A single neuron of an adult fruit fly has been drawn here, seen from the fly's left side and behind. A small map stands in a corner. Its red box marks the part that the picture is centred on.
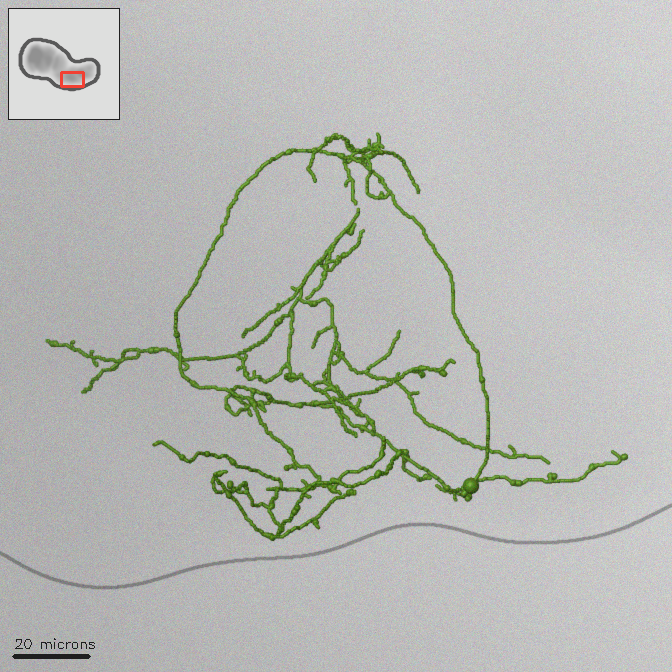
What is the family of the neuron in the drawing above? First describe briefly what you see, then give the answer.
From left to right in the picture it spans about 160 microns. The picture shows dozens of branch ends. It is a nerve-cord intrinsic neuron. The family is hemilineage 12B.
